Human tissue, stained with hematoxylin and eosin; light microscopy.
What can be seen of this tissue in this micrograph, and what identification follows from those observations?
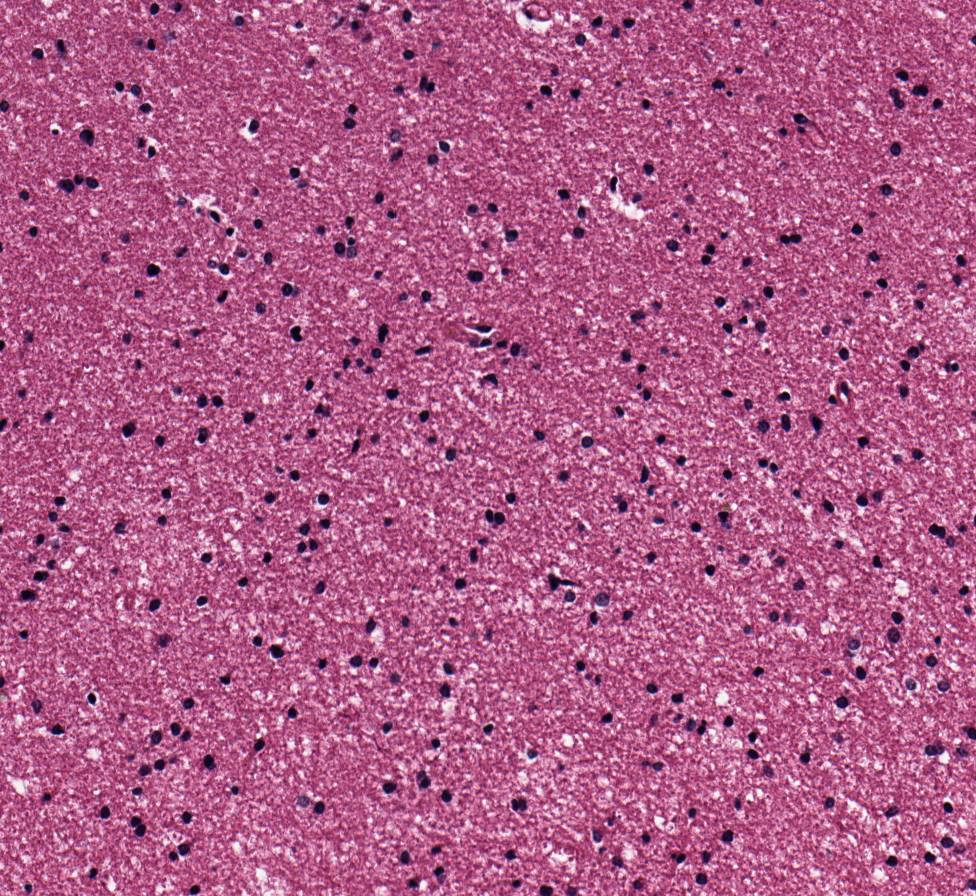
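Notice how uniform this field is: a finely granular pink matrix with nuclei scattered fairly evenly through it, and no layers or discrete units. Most nuclei are small, round and darkly stained, much alike in size, with little or no visible cytoplasm around them. Only a few thin capillaries appear, as narrow slit-like spaces, for example near the top centre. This is cerebral cortex.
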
